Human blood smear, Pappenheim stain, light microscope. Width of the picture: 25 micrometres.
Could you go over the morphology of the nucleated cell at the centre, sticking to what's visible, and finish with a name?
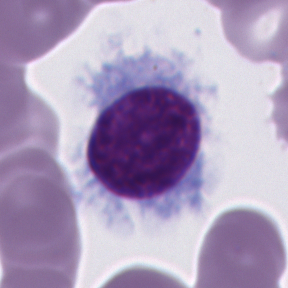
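Taking the chromatin first, it is dark purple and dense, with a patchy texture. Next, the cytoplasm stains pale blue in a wispy zone close around the nucleus, while its outer part is nearly colourless. Checking for inclusions, no distinct granules are seen, and no vacuoles either. The cell is a hairy cell.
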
